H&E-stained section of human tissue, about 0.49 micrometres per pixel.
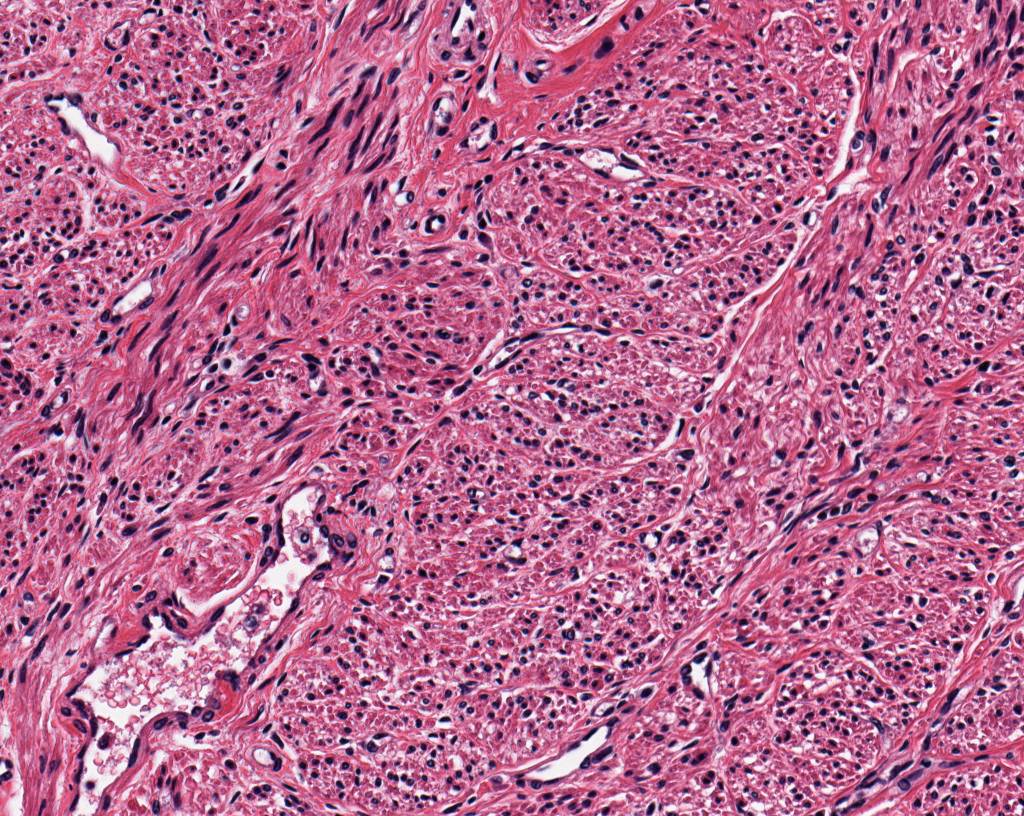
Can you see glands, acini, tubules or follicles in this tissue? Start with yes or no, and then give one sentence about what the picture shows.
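No. No epithelium or glands are present anywhere in the field.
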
